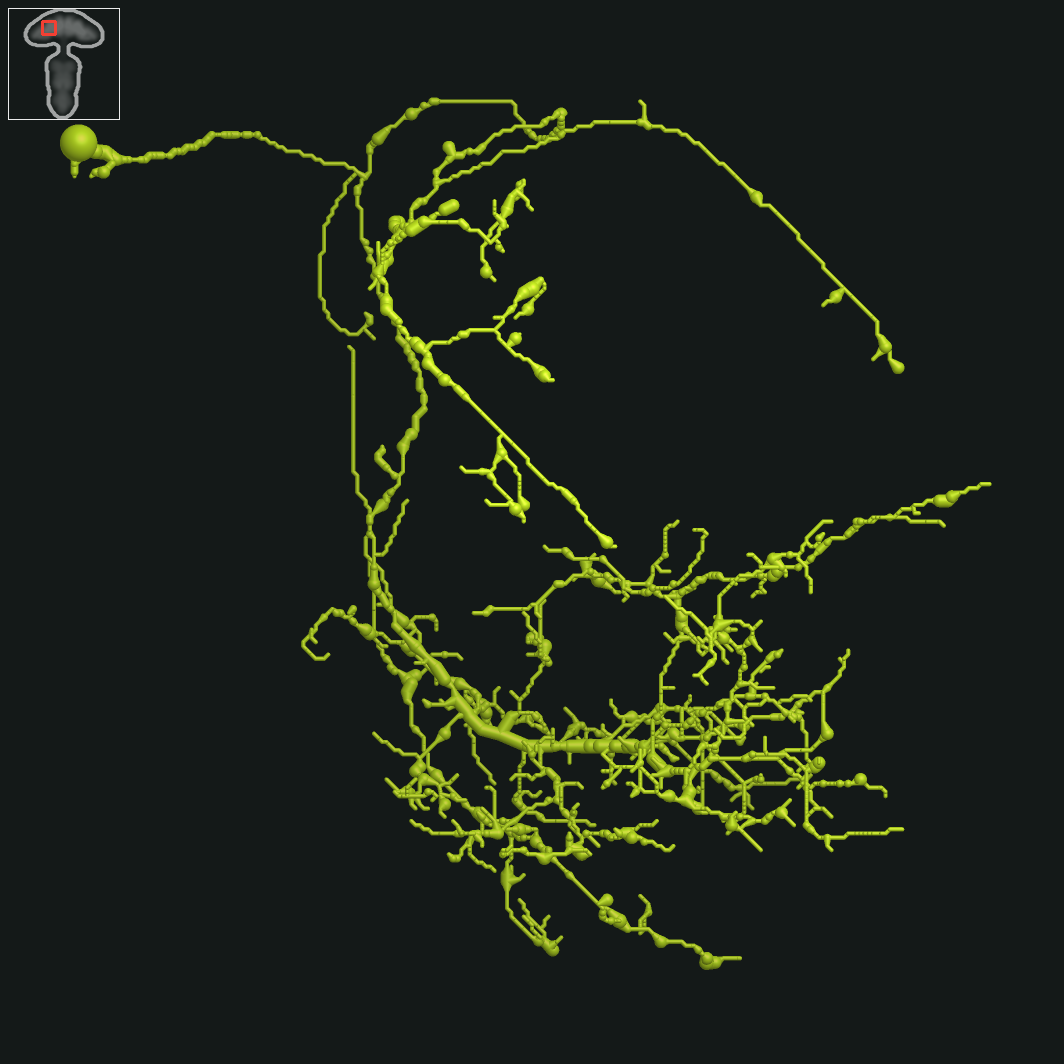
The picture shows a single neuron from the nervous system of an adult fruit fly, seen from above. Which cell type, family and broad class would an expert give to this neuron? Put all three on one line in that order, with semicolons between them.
LHAV3e2; hemilineage SLPav1_medial; central-brain intrinsic neuron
